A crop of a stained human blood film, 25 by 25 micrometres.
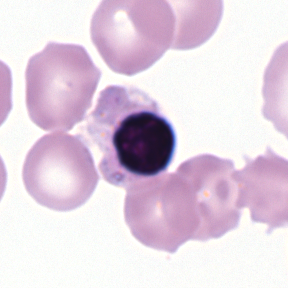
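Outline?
Irregular; cytoplasm spreads toward the upper left.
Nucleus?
Off-centre, against the right-hand edge; no nucleoli seen.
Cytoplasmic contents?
A few tiny pinkish-orange granules, scattered.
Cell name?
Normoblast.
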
